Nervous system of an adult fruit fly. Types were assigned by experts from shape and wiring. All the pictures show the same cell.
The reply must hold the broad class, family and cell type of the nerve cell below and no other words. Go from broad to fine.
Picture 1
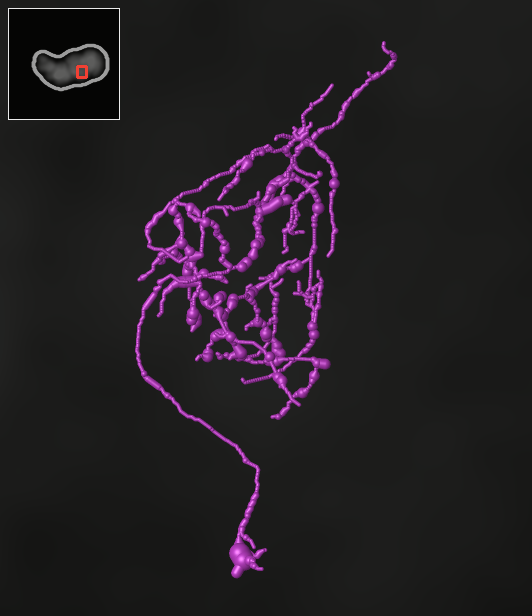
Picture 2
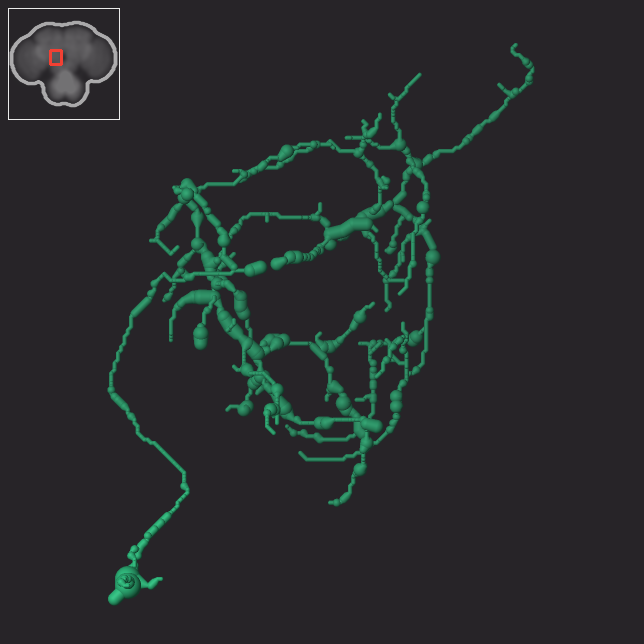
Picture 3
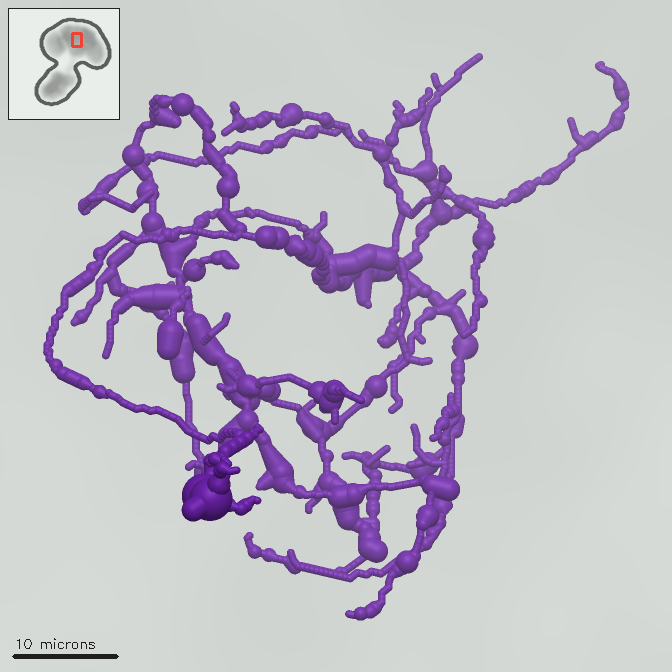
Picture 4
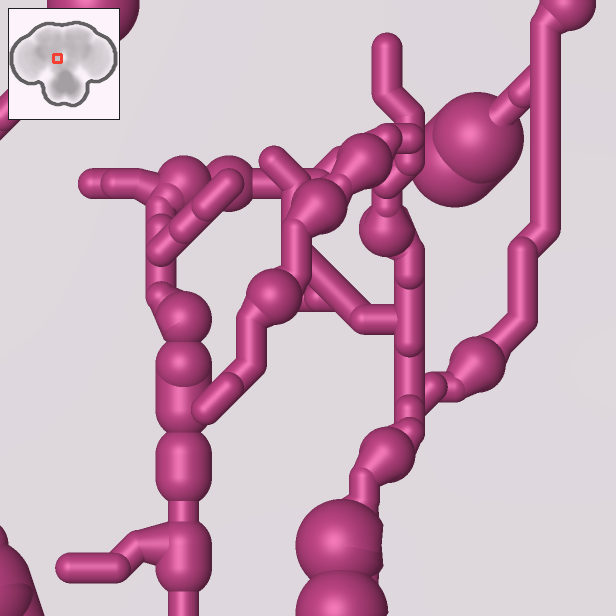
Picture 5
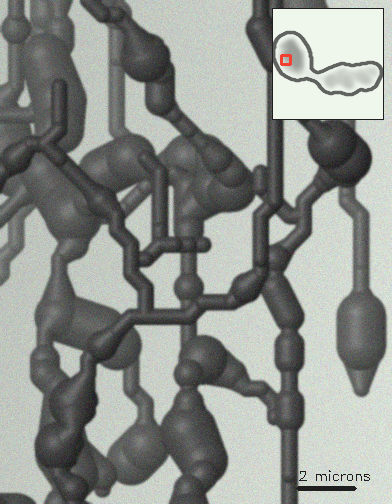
central-brain intrinsic neuron; hemilineage ALv2; CB1048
